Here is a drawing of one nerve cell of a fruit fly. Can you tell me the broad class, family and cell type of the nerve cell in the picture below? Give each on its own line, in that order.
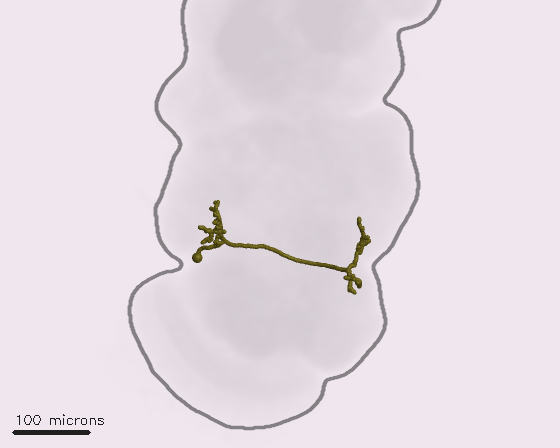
central-brain intrinsic neuron
hemilineage FLAa2
SMP739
